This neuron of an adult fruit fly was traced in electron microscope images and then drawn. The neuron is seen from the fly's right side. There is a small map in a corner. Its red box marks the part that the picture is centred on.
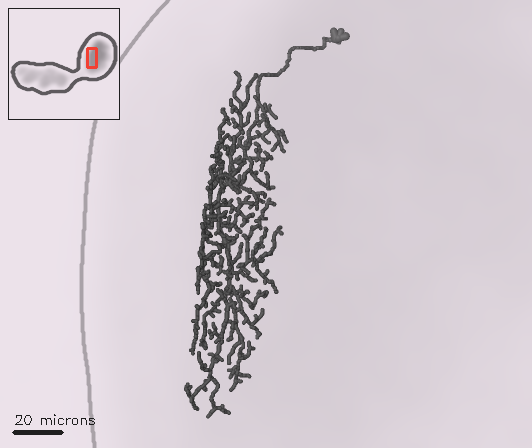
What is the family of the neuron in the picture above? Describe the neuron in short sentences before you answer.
From top to bottom in the picture it spans about 160 microns. Dozens of branch ends can be seen. It is an optic-lobe intrinsic neuron. The family is Pm.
